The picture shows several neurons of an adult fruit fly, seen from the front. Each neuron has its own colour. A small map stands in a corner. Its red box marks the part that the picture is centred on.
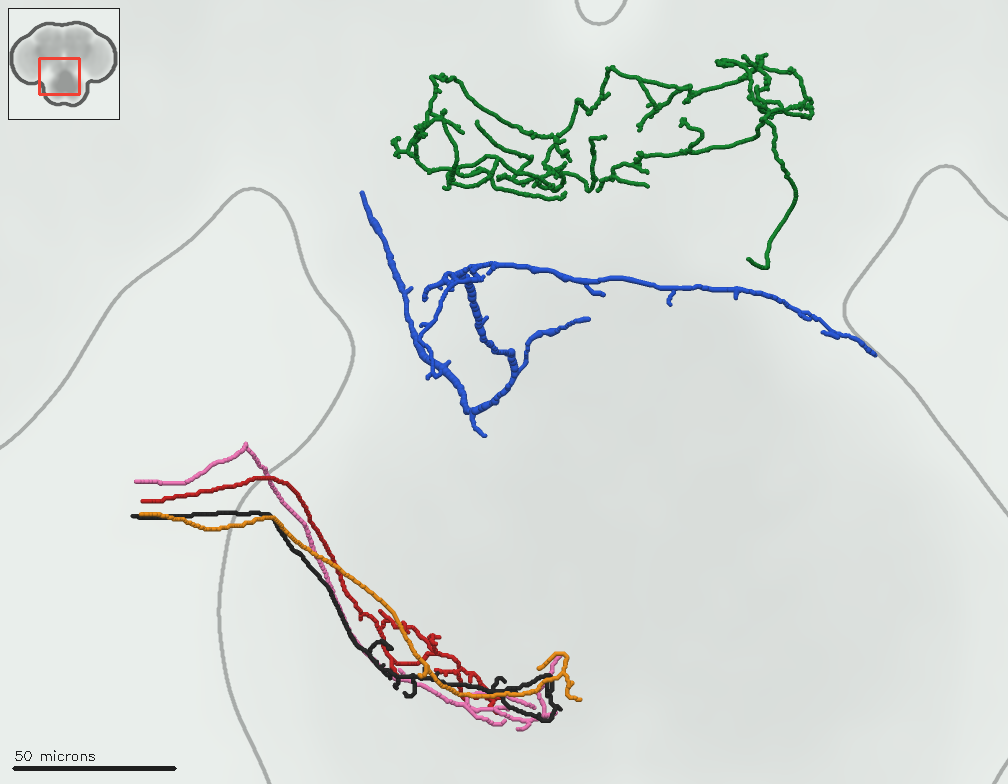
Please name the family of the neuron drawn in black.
class gustatory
